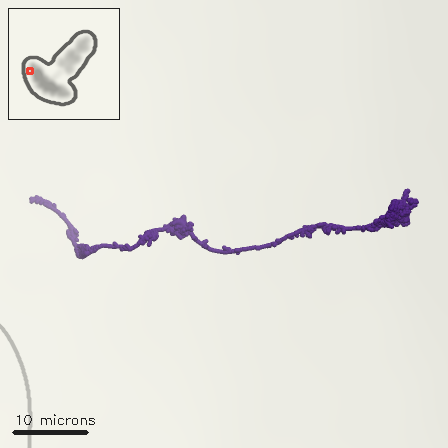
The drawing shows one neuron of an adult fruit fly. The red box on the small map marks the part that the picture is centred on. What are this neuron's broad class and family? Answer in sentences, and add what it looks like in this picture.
Its broad class is photoreceptor or other optic-lobe sensory neuron. Its family is called class visual. The drawing shows no cell body. From left to right in the picture it spans about 55 microns.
